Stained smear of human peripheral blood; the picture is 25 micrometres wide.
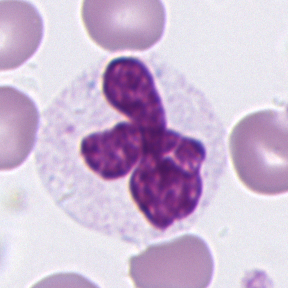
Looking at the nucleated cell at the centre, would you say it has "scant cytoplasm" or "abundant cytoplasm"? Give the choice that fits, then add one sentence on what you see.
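Abundant cytoplasm. The cytoplasm is abundant and pale pinkish-lilac.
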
